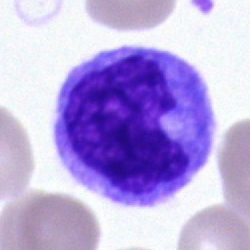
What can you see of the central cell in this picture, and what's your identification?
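Look first at the nucleus: there is a notch on its right side. Its chromatin is dark purple and blotchy, with paler patches scattered through it. Around it the cytoplasm is blue-violet, and you will find no coarse, distinct granules in it. This cell is a monocyte.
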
